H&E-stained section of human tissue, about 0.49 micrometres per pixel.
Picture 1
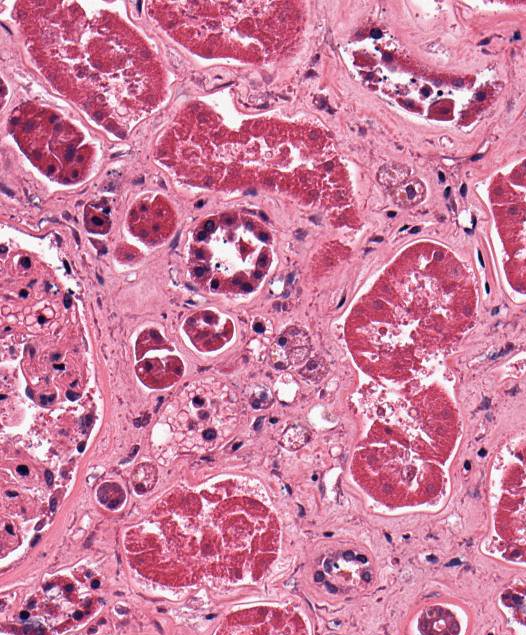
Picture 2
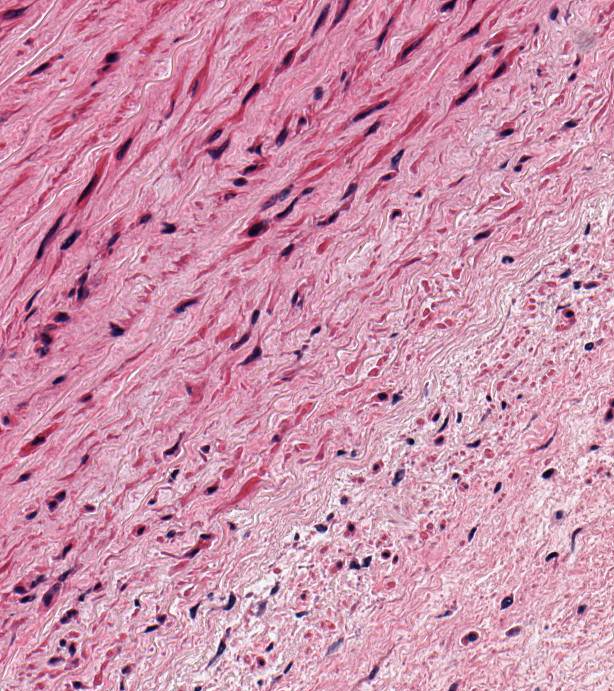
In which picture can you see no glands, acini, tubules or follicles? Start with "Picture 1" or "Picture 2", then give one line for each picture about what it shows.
Picture 2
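In picture 1: The larger tubules are lined by cells with abundant, deeply eosinophilic, granular cytoplasm.
In picture 2: No epithelium or glands are present anywhere in the field.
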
